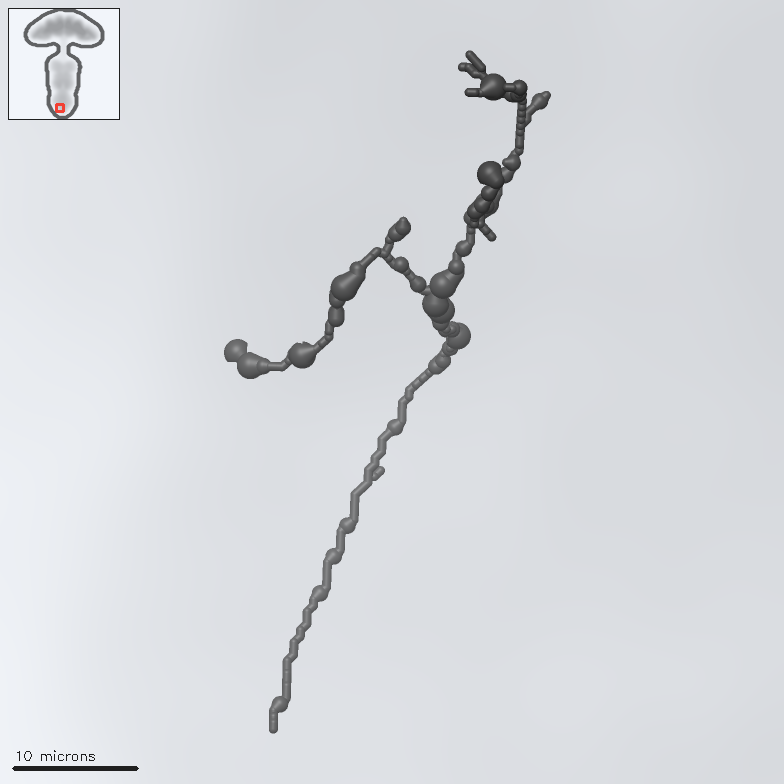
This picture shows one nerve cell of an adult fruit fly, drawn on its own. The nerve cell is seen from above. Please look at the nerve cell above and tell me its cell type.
SNta38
